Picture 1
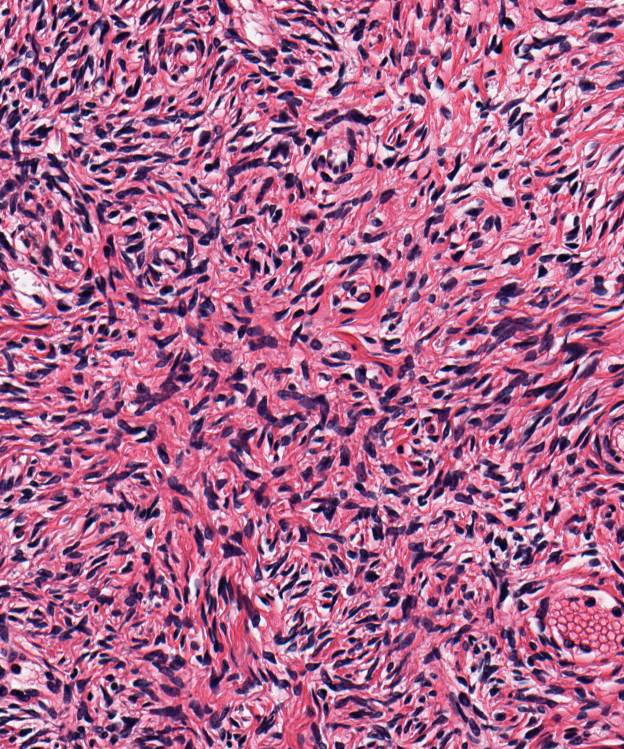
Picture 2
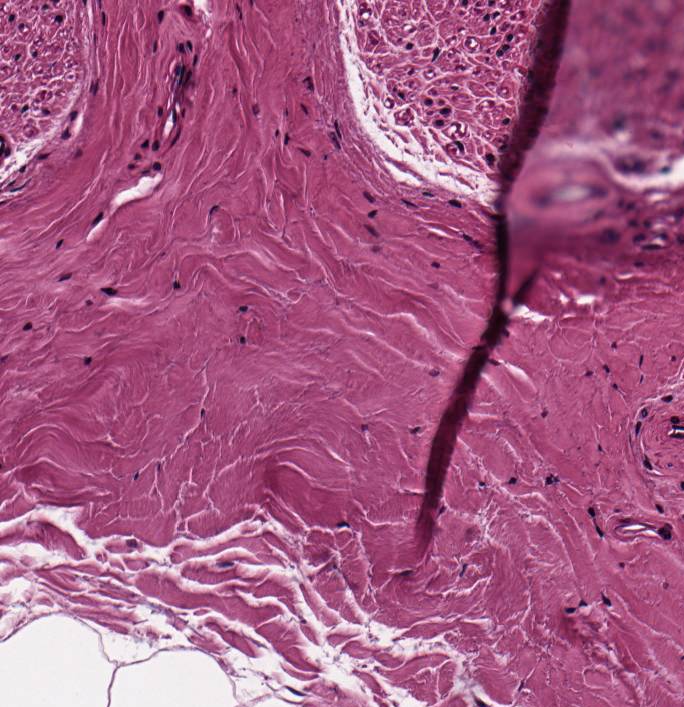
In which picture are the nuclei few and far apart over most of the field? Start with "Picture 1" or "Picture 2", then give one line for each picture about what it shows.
Picture 2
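What picture 1 shows: The field is densely and fairly evenly cellular from edge to edge.
What picture 2 shows: Nuclei in the collagen are sparse, small, dark and mostly elongated.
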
